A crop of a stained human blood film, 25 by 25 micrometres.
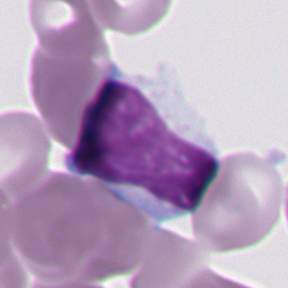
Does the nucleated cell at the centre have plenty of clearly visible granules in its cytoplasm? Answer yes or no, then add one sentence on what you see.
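No. The cytoplasm shows no distinct granules.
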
